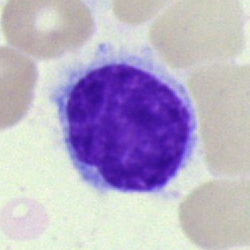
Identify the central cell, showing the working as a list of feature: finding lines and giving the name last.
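Cytoplasm: thin pale blue rim round nucleus
Granules: none visible
Nucleolus: none distinct
Edge: slightly ragged, fine fuzzy projections along top
Cell: hairy cell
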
